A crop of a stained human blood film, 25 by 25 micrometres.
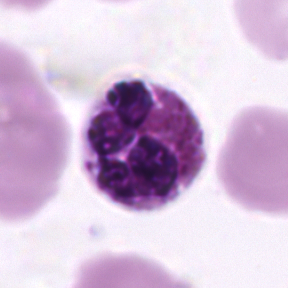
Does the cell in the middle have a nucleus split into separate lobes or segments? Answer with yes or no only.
Yes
